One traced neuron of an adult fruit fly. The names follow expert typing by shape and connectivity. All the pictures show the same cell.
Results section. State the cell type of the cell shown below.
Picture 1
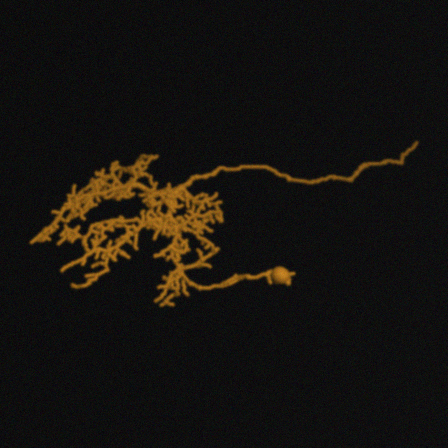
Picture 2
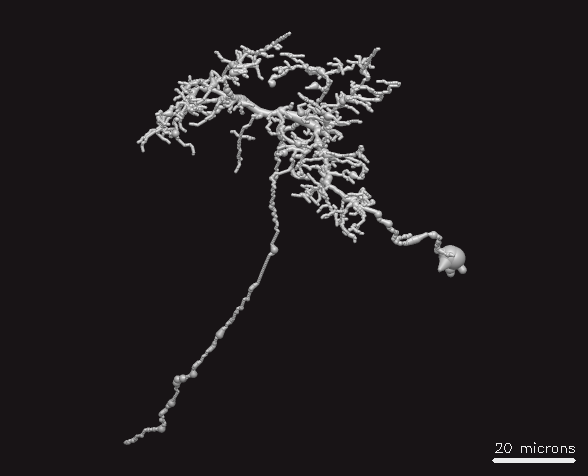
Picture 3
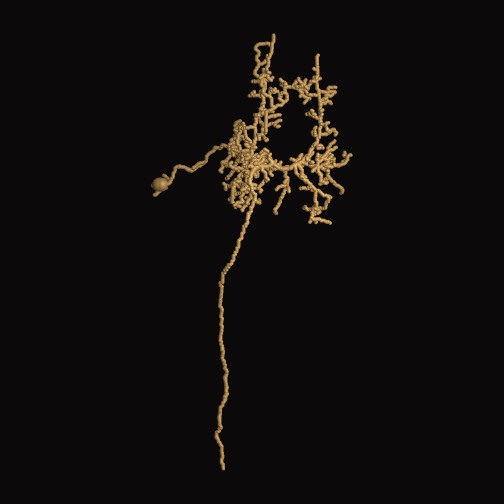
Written: MNad16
